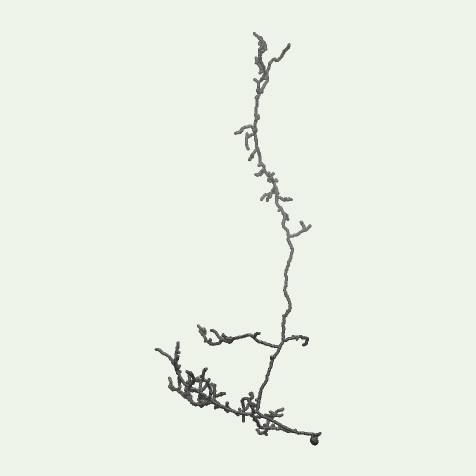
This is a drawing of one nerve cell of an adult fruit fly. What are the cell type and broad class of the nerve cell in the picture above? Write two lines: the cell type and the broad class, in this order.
GNG461
central-brain intrinsic neuron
